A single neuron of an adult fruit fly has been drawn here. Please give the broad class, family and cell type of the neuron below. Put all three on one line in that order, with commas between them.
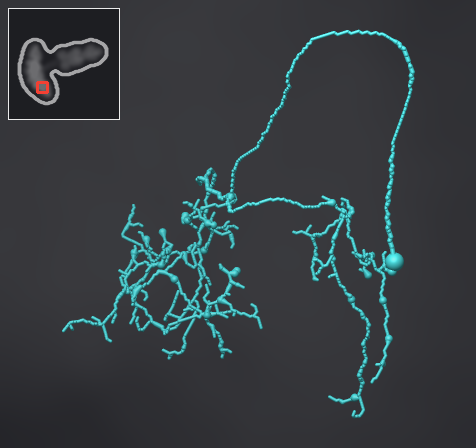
central-brain intrinsic neuron, hemilineage VPNp&v1_posterior, LHPV2b2_a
